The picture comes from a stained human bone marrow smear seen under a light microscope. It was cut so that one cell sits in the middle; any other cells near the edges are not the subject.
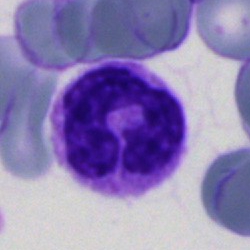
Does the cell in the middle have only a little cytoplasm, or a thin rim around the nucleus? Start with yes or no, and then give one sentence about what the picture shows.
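Yes. The nucleus fills most of the cell.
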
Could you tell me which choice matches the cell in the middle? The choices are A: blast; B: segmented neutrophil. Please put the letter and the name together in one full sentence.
The cell at the heart of the crop is a segmented neutrophil, so choose option B.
